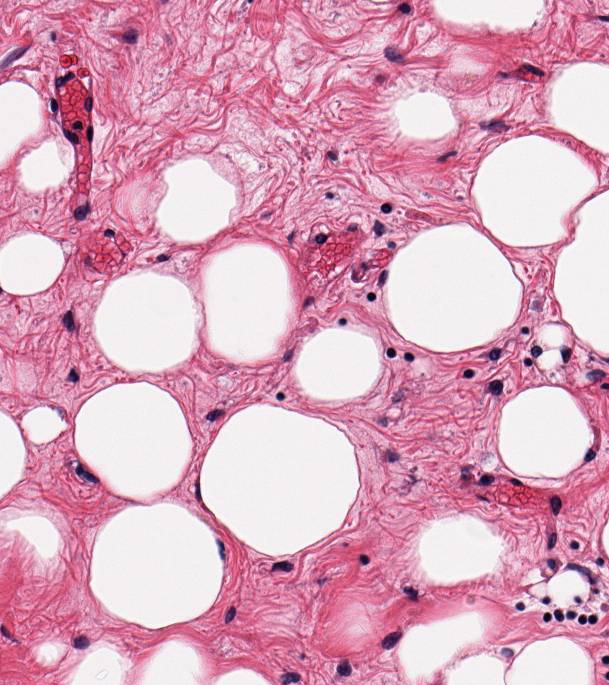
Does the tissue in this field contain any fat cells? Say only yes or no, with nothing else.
Yes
